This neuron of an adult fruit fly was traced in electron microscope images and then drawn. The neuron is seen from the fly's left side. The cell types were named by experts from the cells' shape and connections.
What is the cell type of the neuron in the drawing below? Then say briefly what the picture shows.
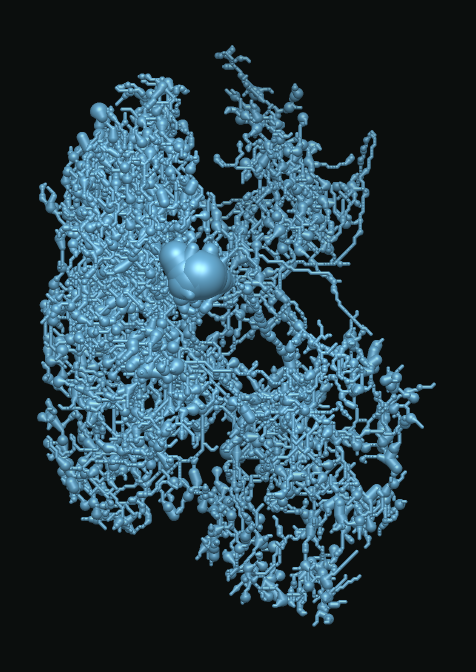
The cell type is lLN2T_b. This is a central-brain intrinsic neuron. The cell body can be seen in the middle of the picture. The picture shows more than a hundred branch ends.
